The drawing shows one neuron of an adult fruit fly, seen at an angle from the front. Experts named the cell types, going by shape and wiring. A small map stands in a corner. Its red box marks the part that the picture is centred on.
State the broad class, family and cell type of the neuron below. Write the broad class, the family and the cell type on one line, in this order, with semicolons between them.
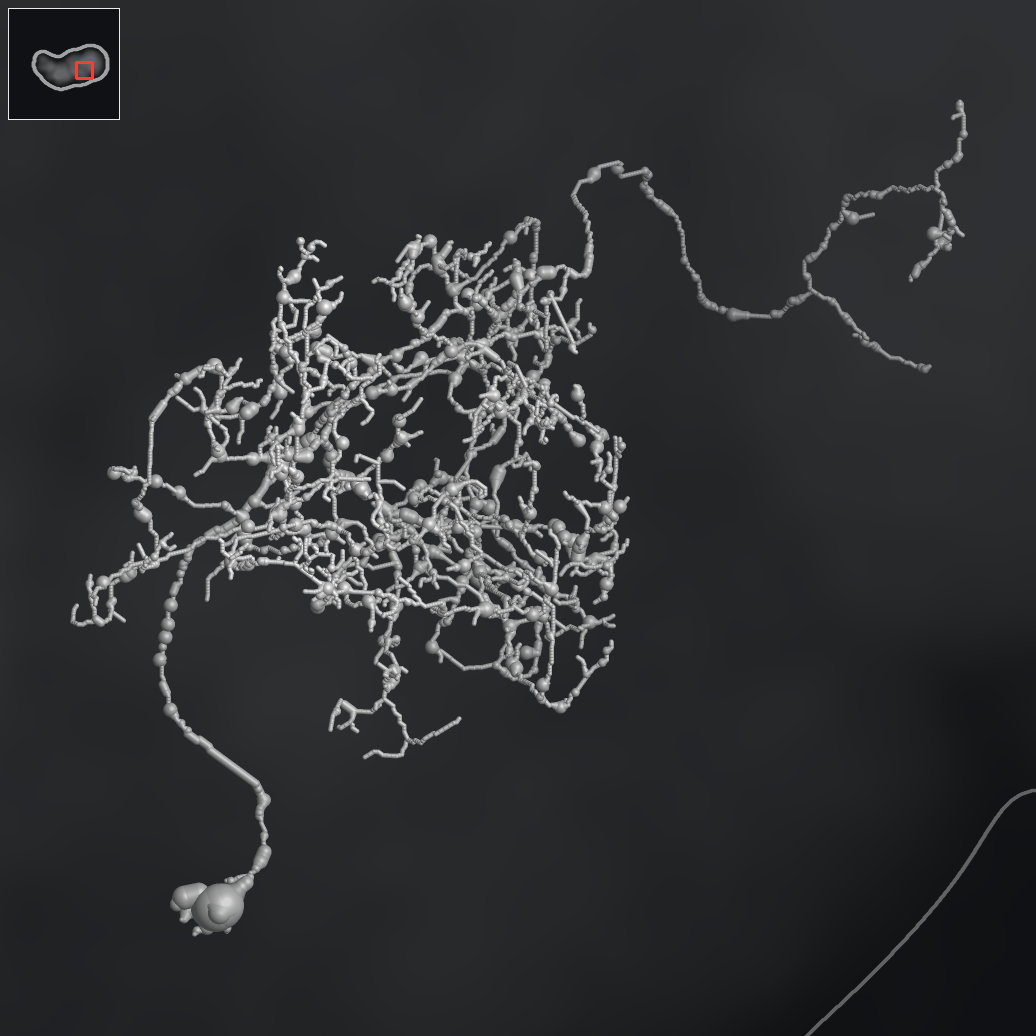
central-brain intrinsic neuron; hemilineage ALv2; v2LN3A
